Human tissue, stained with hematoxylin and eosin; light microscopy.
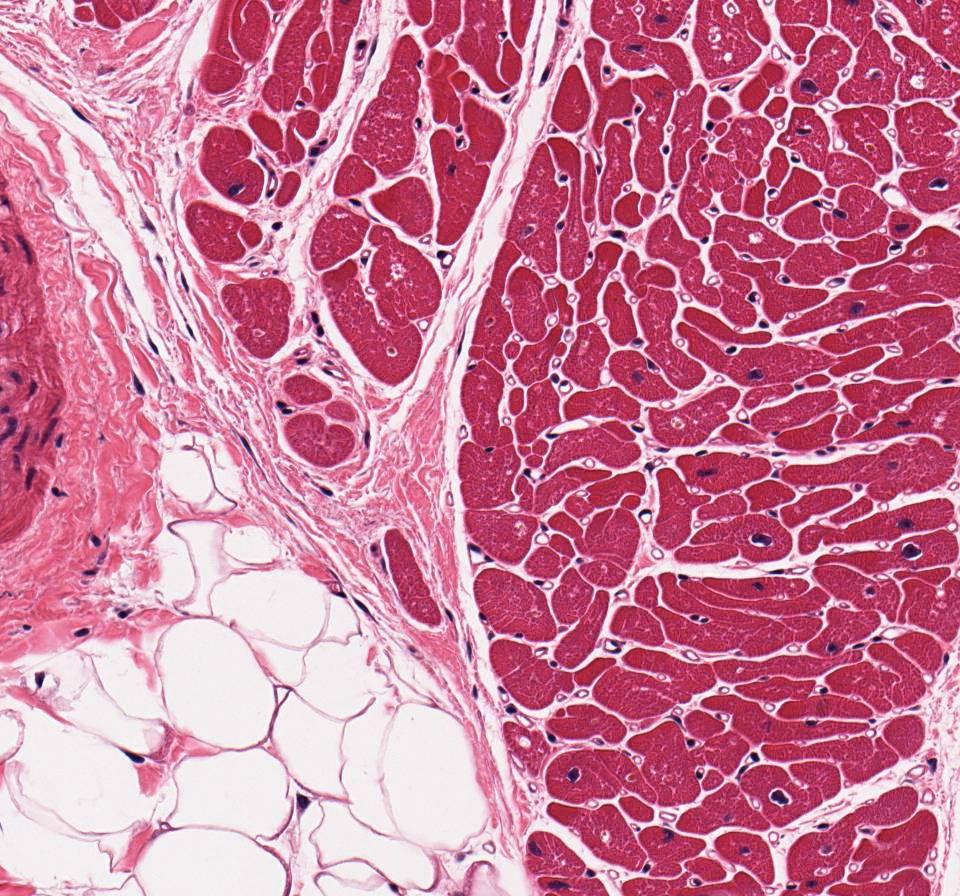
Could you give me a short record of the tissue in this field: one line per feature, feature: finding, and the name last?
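Fibres: mostly cut across or obliquely; irregular, branching profiles, not uniform polygons
Right-hand mass: fibres parted only by thin, delicate connective tissue strands with small capillaries and scattered nuclei
Lower left: adipocytes, large empty white spaces outlined by thin pink membranes
Left edge, middle: denser pink tissue with elongated, spindle-shaped nuclei
Name: left ventricle of the heart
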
